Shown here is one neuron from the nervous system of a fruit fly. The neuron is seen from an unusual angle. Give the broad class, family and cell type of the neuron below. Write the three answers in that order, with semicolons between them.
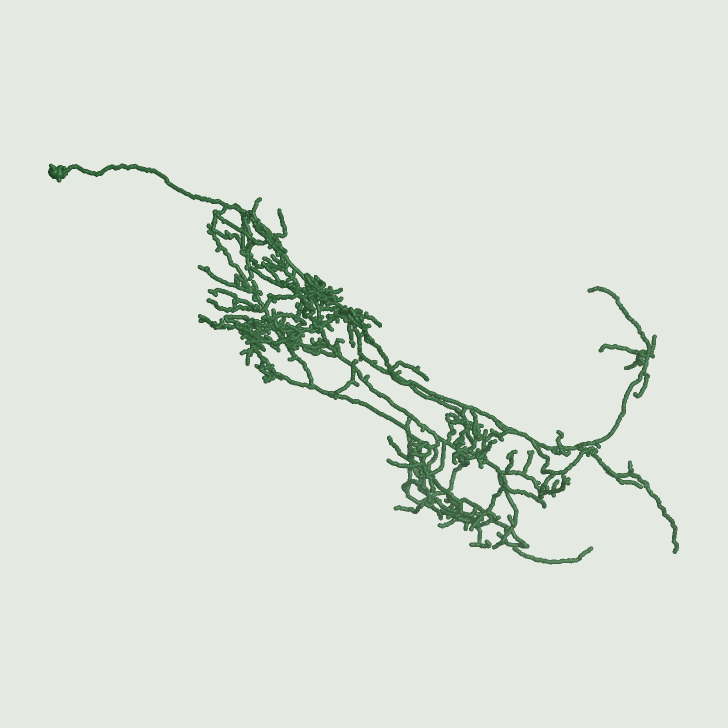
nerve-cord intrinsic neuron; hemilineage 00A; IN00A008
